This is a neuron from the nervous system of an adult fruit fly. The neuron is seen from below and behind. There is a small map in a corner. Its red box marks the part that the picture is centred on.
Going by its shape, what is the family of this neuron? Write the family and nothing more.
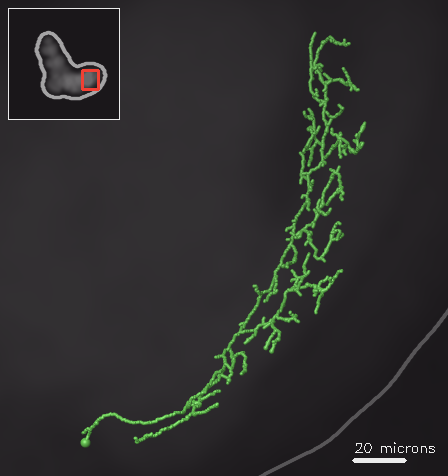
Cm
